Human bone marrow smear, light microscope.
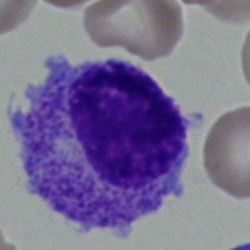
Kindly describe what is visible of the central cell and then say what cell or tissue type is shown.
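The cell has an irregular, ragged outline rather than a smooth one. Small pale-blue projections protrude from the margin, one of them on the right side. The nucleus is eccentric, lying toward the upper right. Abundant cytoplasm forms a broad area to the lower left of the nucleus. Answer: myelocyte.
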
